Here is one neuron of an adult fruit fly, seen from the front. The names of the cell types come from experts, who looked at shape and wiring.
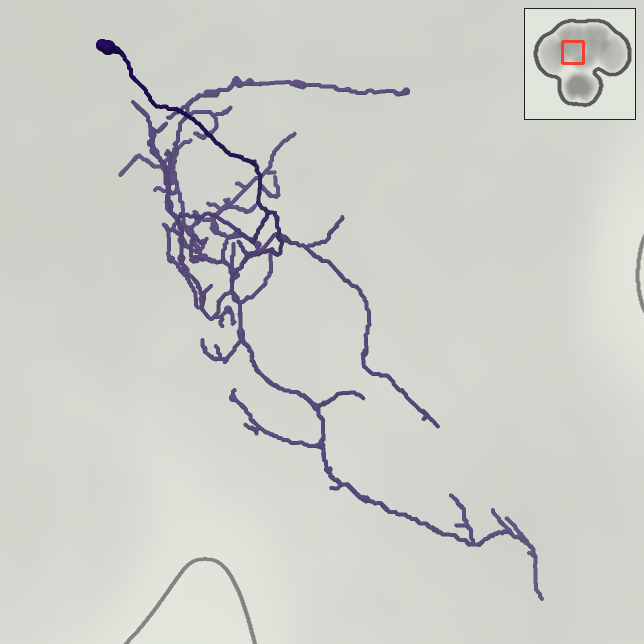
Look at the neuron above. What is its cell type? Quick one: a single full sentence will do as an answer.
Classified by cell type, this neuron is CB1356.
